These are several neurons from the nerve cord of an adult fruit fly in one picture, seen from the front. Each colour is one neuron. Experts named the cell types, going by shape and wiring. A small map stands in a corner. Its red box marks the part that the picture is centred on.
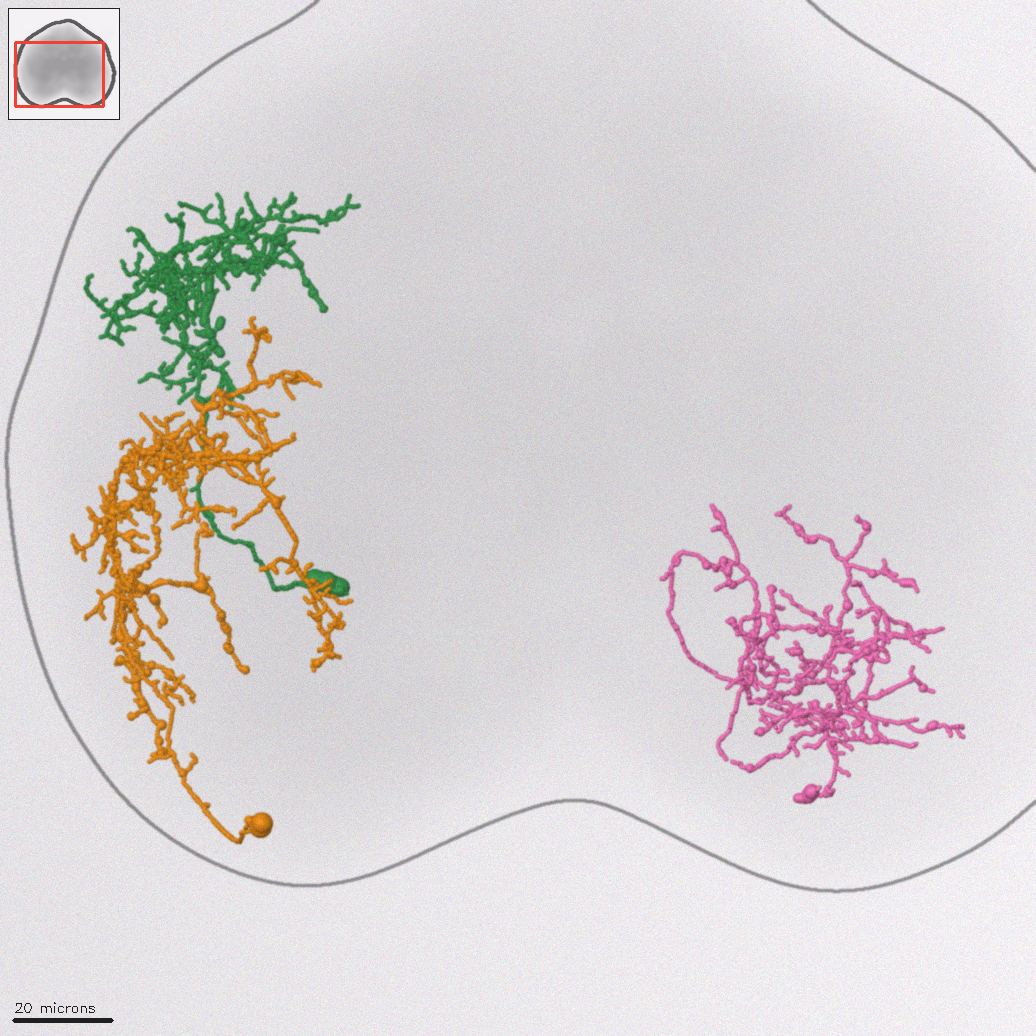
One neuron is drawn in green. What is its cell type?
IN17A061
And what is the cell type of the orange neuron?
IN13A034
